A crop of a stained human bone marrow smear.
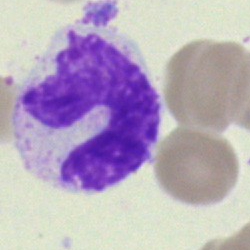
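Band neutrophil, the cell in the middle of a stained human bone marrow smear. Its outline looks round and smooth. The nucleus appears to be a single curved band, bent into a horseshoe that opens toward the left. Its chromatin seems dense and coarsely clumped. Fine pinkish-violet granules are scattered through the cytoplasm.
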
